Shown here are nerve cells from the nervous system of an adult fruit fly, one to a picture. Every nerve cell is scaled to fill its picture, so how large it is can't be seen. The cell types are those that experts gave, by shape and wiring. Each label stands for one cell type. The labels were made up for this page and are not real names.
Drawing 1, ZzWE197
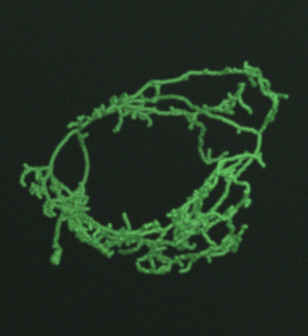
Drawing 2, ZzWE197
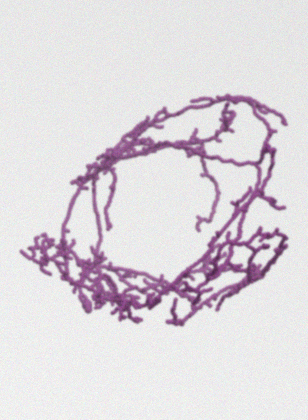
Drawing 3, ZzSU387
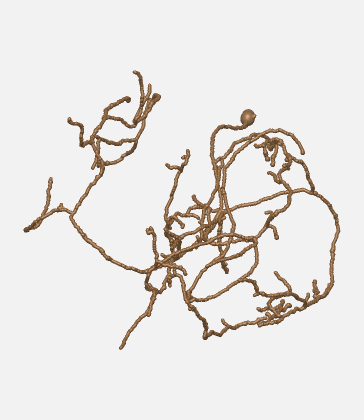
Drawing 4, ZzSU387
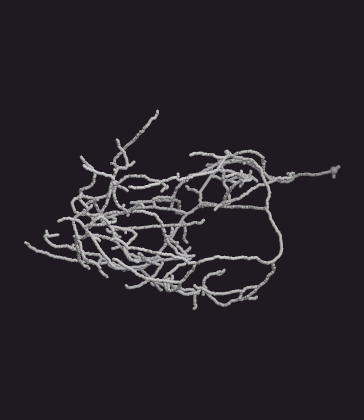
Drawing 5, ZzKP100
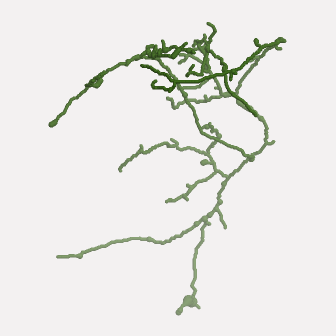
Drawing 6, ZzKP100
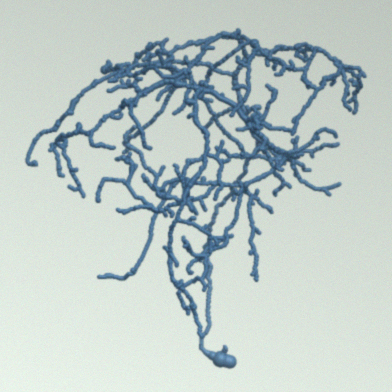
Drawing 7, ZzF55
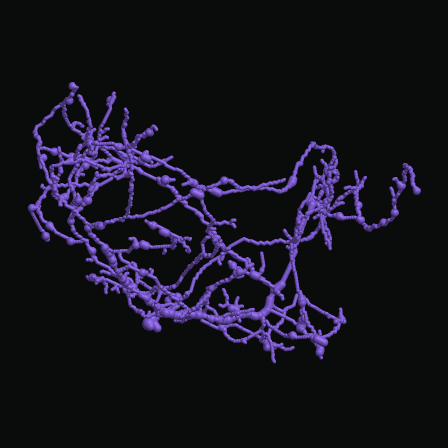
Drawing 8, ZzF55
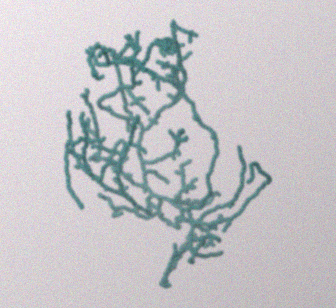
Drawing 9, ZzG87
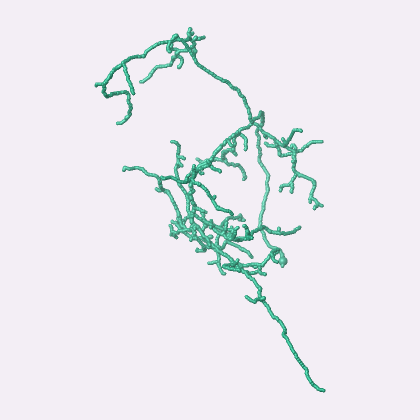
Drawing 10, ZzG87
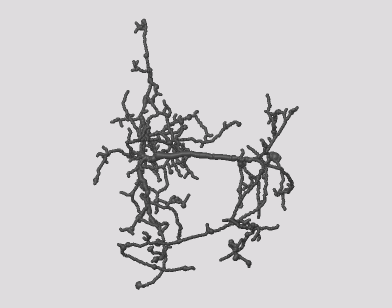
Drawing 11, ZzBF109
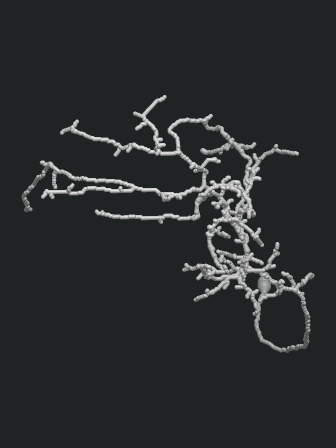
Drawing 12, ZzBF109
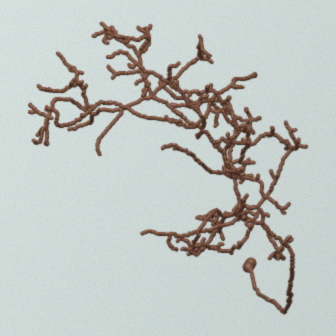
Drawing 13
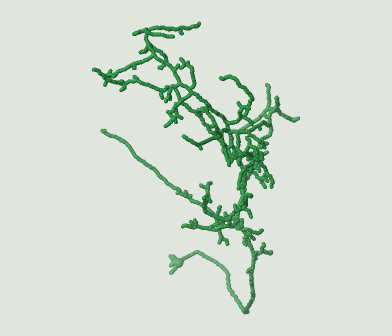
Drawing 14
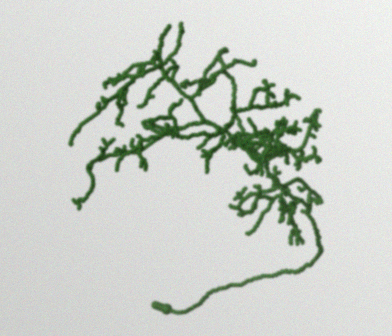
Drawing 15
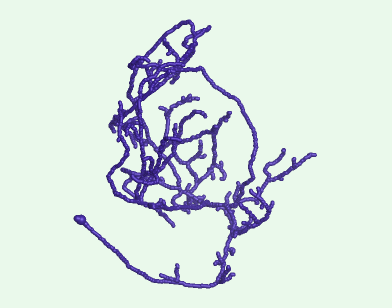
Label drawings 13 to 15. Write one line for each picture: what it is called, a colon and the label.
13: ZzBF109
14: ZzBF109
15: ZzF55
